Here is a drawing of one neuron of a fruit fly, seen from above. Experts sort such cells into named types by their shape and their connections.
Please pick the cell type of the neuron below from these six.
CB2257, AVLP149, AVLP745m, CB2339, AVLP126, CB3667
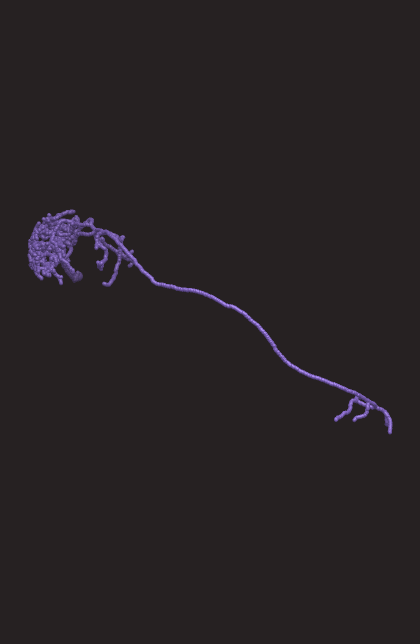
CB2339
